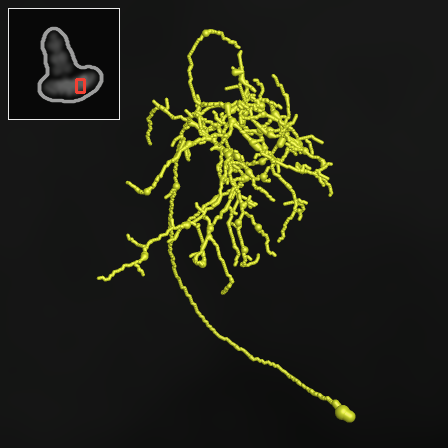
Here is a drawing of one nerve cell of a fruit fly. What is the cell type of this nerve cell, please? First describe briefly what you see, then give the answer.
Its cell body lies at the lower right of the picture. The picture shows dozens of branch ends. It is a central-brain intrinsic neuron. Its cell type is WED030_b.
